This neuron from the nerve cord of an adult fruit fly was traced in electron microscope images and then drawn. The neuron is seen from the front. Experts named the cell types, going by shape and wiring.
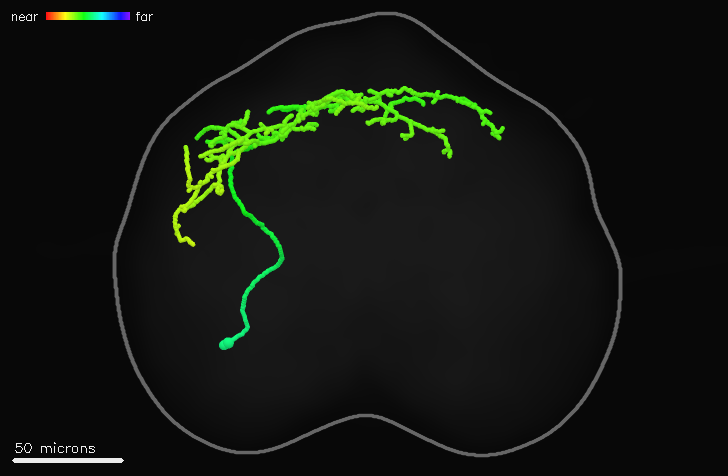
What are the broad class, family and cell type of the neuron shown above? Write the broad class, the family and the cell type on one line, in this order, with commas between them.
nerve-cord intrinsic neuron, hemilineage 03B, IN03B058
